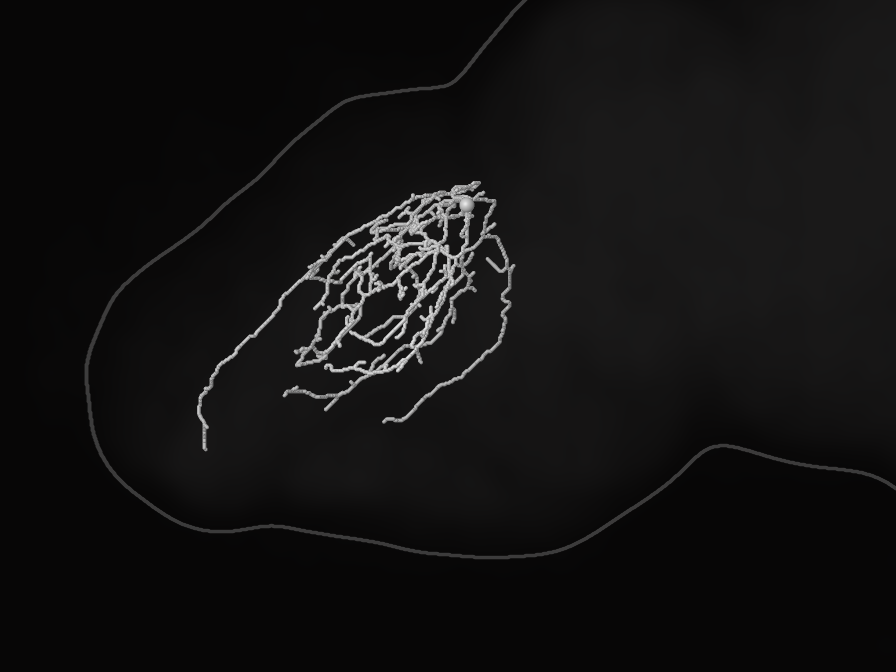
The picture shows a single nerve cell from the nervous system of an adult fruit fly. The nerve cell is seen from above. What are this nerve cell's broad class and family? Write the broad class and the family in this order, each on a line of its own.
optic-lobe intrinsic neuron
Cm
